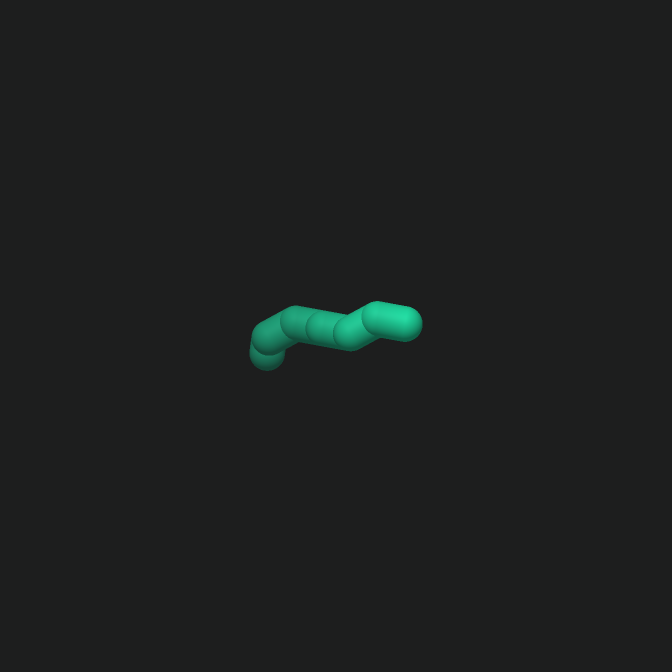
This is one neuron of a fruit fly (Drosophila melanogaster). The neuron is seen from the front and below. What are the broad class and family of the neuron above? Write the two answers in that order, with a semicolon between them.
photoreceptor or other optic-lobe sensory neuron; class visual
